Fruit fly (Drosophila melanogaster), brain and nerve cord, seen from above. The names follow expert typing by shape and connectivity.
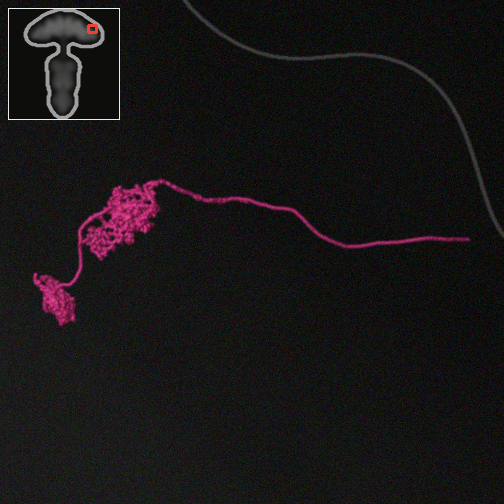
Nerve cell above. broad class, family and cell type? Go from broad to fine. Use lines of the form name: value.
broad class: optic-lobe intrinsic neuron
family: L
cell type: L5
